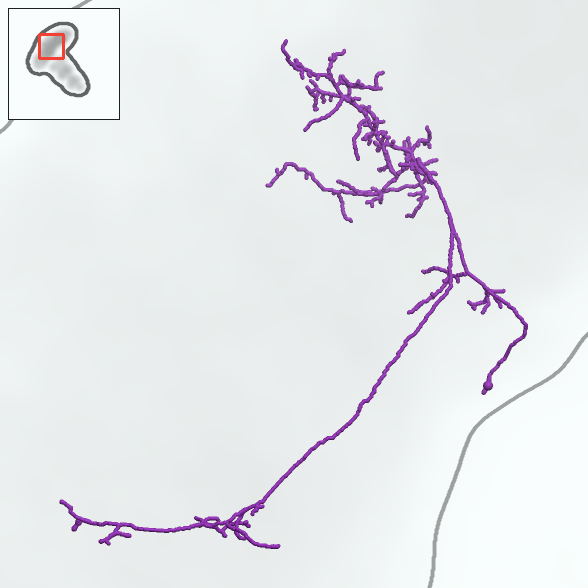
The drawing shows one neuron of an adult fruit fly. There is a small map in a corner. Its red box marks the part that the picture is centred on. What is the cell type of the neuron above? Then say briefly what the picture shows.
The cell type is CB4228. This is a central-brain intrinsic neuron. The picture shows dozens of branch ends. In this view it is about as wide as it is tall.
